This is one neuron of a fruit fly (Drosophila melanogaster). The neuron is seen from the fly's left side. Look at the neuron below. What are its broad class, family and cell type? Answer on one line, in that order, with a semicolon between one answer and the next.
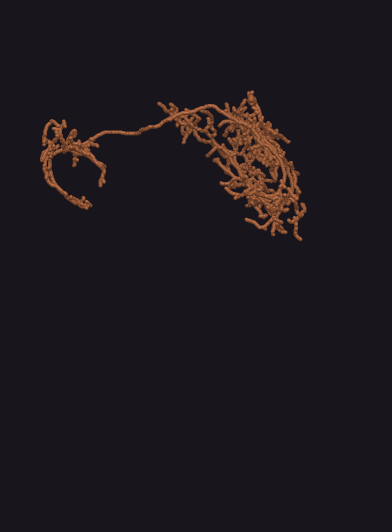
central-brain intrinsic neuron; LHPV; LHPV9b1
